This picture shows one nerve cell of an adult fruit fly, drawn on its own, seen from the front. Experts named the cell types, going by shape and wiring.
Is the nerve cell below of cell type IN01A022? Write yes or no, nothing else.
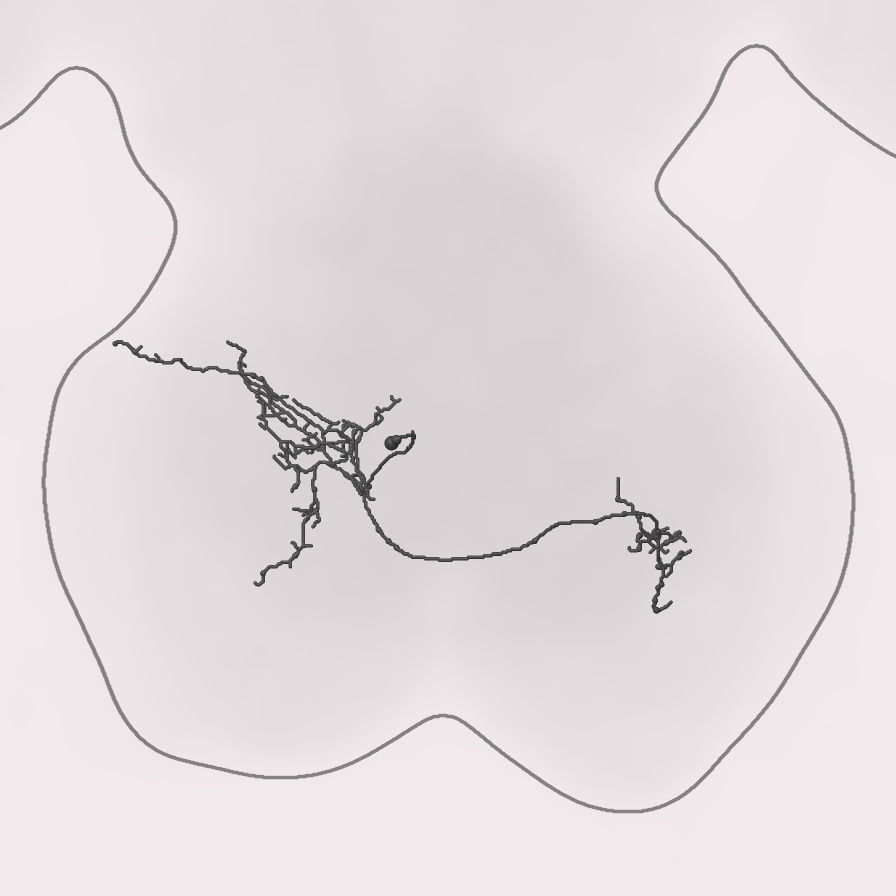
no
